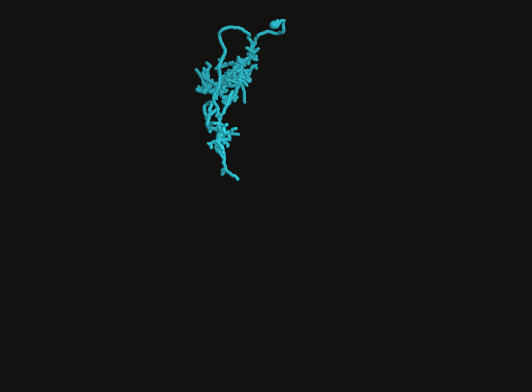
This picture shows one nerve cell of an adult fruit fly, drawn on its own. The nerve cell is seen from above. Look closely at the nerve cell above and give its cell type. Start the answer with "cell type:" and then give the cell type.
cell type: IN01A024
